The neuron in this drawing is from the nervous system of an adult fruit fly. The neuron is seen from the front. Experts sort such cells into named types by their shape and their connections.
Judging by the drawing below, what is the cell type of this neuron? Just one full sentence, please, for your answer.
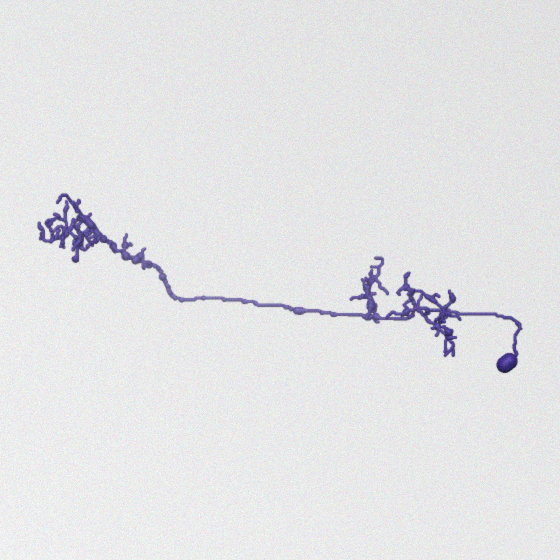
This neuron is assigned to the cell type Tm5Y.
